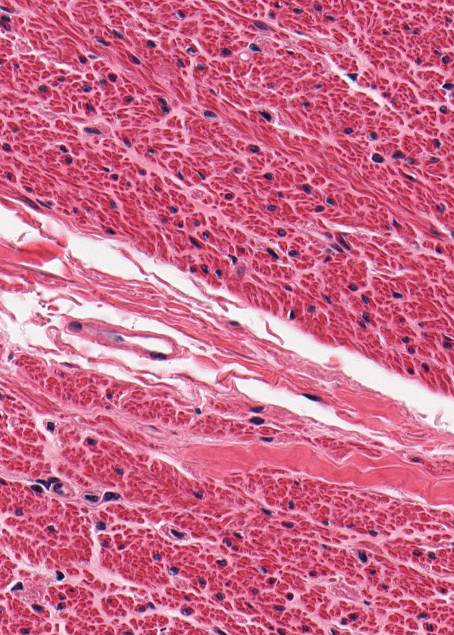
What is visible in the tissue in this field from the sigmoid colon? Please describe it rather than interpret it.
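Densely packed eosinophilic muscle fibres occupy nearly the whole field. Crossing the middle diagonally is a band of loose connective tissue containing wavy, pale pink collagen strands; it separates an upper from a lower muscle mass. Thin pale clefts divide the fibres into small bundles.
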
